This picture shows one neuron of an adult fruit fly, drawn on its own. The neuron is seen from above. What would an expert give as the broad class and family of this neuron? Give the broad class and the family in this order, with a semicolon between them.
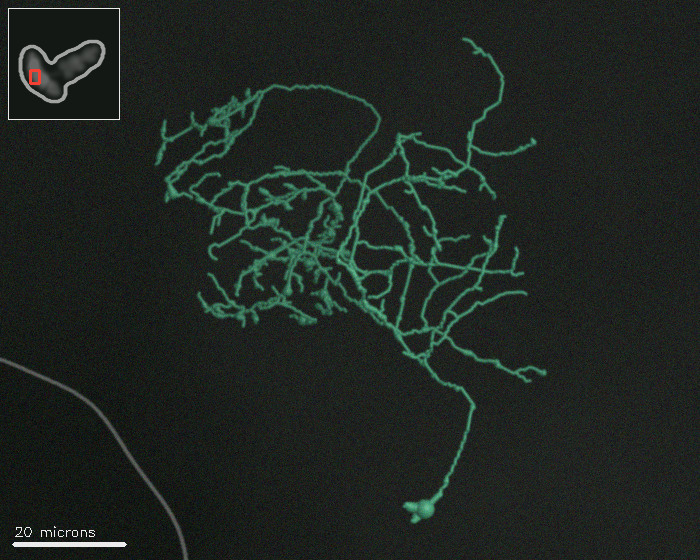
central-brain intrinsic neuron; class DAN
